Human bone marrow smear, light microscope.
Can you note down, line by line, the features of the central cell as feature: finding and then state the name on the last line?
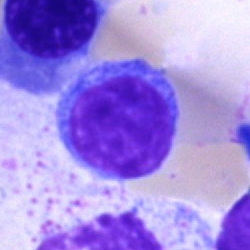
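Shape: see how round the outline is
Cytoplasm: only a narrow rim around the nucleus
Granules: look closely, none are visible in the cytoplasm
Cytoplasmic edge: slightly ruffled at the outside
Name: this one is a lymphocyte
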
